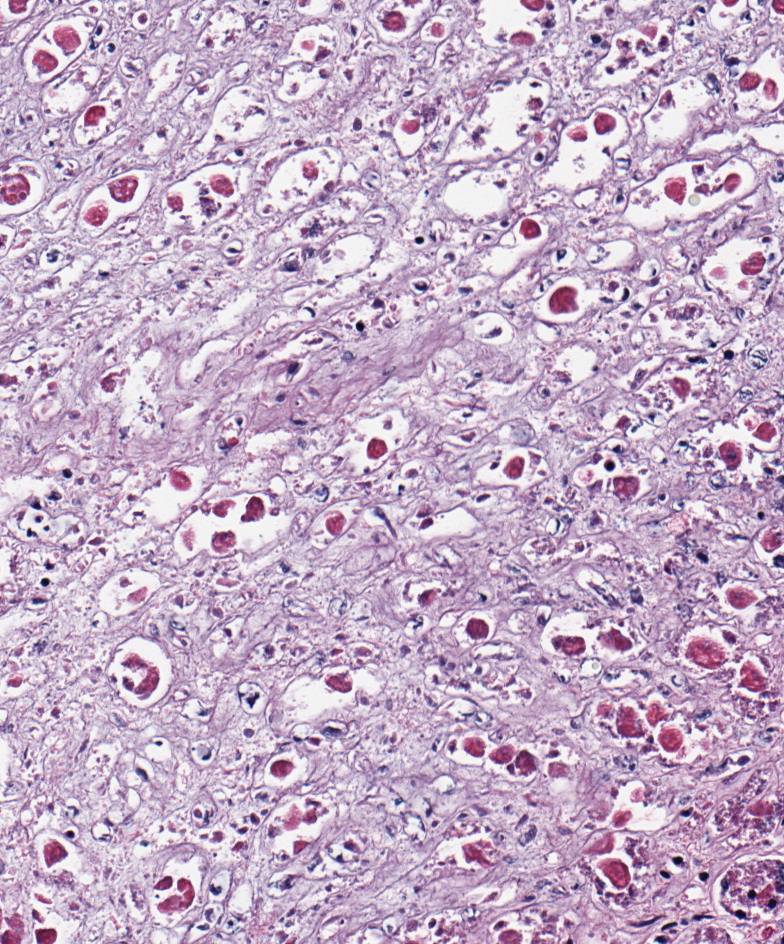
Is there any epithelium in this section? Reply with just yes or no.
No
